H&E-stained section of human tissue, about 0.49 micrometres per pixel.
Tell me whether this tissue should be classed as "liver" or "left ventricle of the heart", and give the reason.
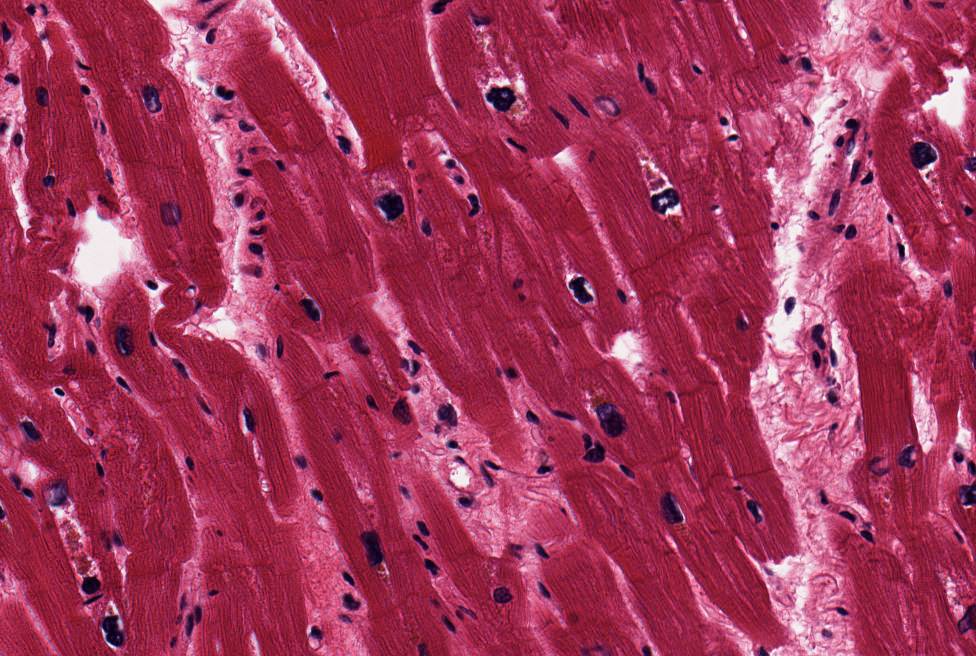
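Left ventricle of the heart, not liver. What decides it: the tissue is built of fibres, which branch and join their neighbours.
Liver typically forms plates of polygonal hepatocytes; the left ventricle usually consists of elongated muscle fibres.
I also notice fine cross-striations along the eosinophilic fibres, central muscle nuclei, and golden-brown granular pigment in the cytoplasm near the poles of some nuclei.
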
